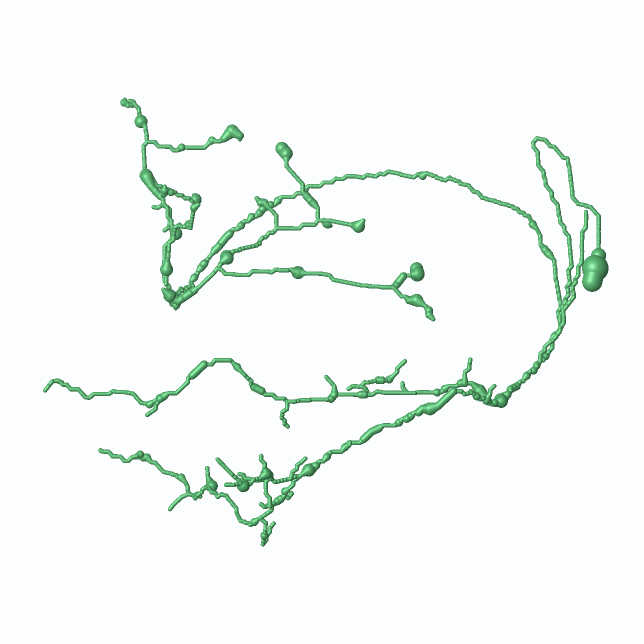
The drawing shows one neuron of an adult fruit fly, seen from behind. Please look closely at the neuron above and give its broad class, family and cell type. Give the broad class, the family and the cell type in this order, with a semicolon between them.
nerve-cord intrinsic neuron; hemilineage 09A; IN09A090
